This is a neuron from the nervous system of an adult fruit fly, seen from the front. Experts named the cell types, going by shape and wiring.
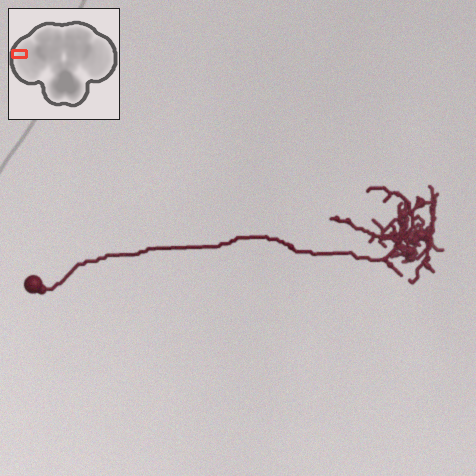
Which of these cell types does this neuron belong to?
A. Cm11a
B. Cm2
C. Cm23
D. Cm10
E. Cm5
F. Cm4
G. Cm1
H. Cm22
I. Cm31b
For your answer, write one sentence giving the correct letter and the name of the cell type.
The cell type matching the neuron is Cm4, which option F provides.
